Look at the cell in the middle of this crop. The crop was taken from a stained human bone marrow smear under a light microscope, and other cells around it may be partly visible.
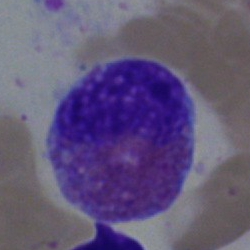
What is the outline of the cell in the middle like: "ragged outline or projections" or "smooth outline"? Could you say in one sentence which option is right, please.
There is a smooth outline around this cell, free of projections.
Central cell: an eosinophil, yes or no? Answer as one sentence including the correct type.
Yes, the cell at the middle of the field is to be classed as an eosinophil.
